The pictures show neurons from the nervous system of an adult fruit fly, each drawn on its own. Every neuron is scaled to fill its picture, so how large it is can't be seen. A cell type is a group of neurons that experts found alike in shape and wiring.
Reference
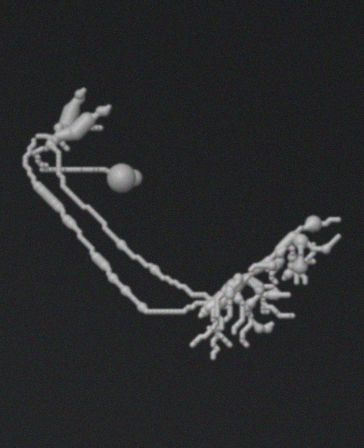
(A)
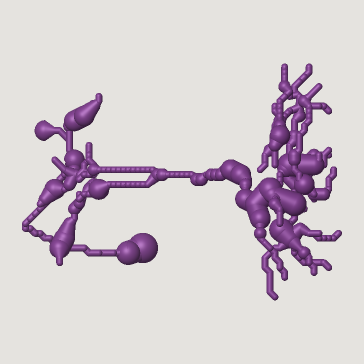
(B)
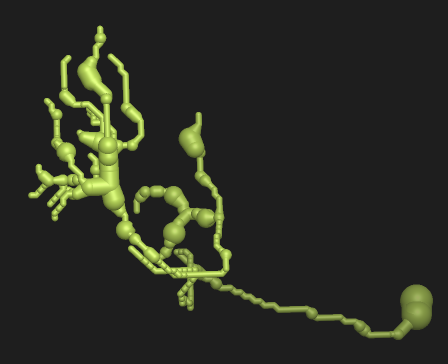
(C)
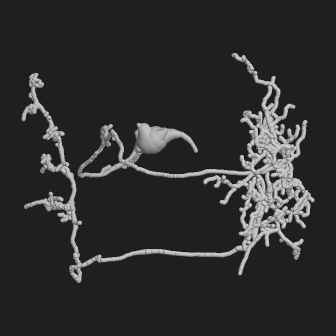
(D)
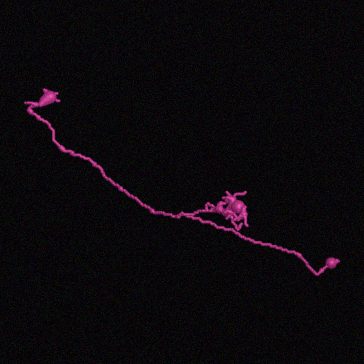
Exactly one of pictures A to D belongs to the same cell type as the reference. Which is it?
Picture A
